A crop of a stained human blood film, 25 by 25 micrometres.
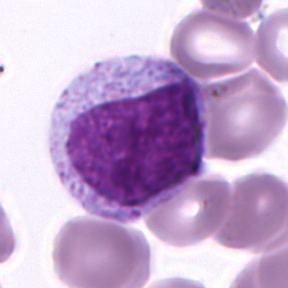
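Myelocyte, the central cell in a stained smear of human peripheral blood. Its outline is round and smooth. The nucleus lies off-centre, pushed toward the right side, and its upper edge runs as a fairly straight line from left to upper right. The cytoplasmic rim is widest at the upper left and thinnest at the right.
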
